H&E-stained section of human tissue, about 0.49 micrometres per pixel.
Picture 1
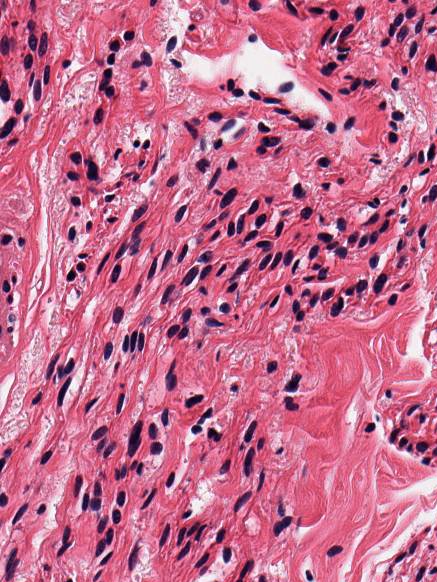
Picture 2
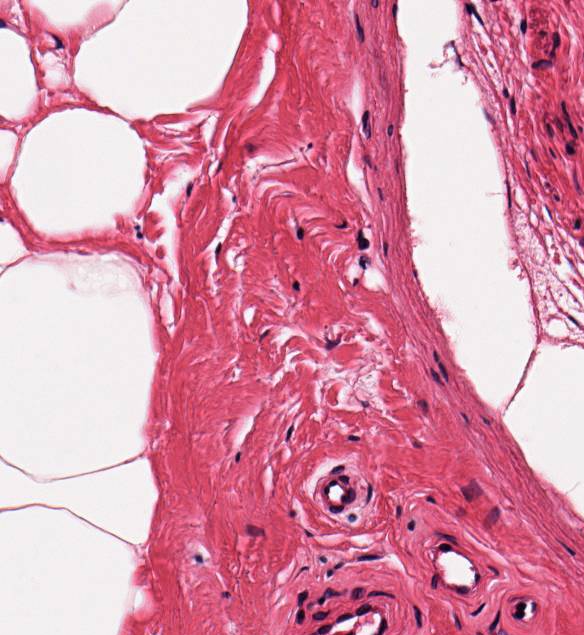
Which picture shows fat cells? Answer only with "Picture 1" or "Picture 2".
Picture 2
